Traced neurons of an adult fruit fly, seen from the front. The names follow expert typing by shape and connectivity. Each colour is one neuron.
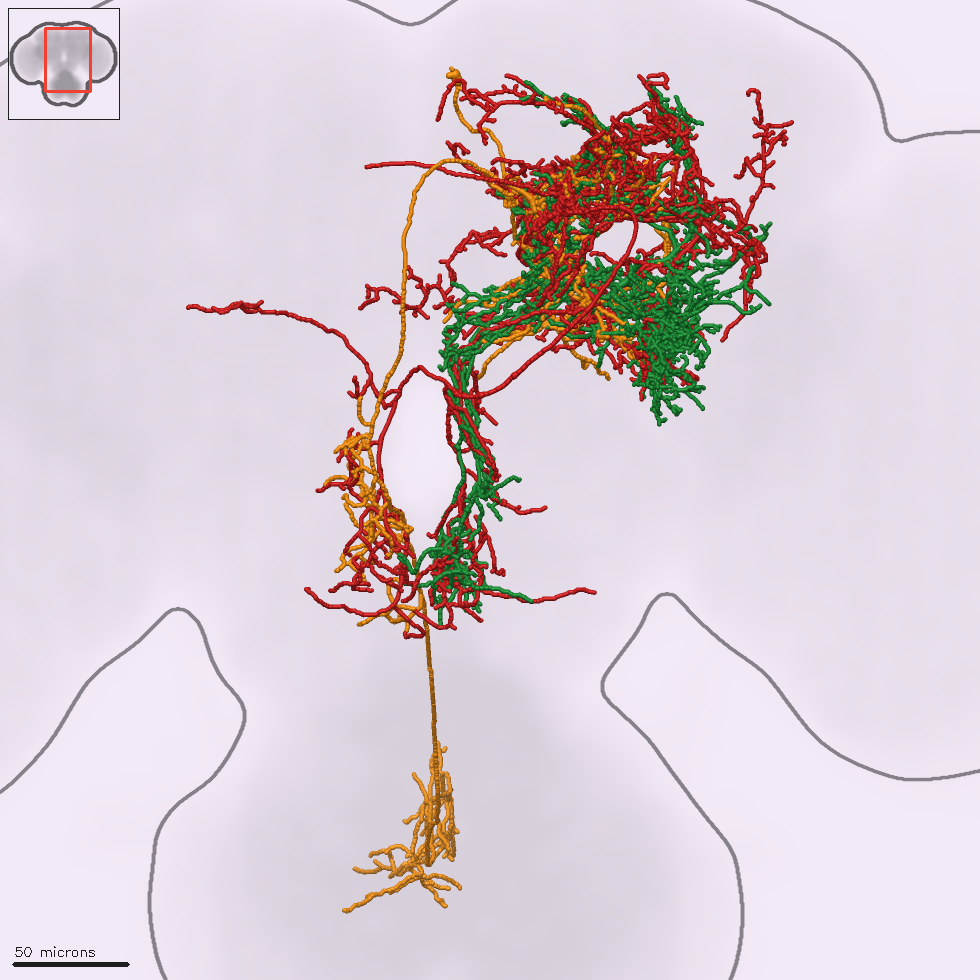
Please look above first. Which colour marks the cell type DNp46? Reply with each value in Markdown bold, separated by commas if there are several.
**orange**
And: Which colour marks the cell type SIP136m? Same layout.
**red**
